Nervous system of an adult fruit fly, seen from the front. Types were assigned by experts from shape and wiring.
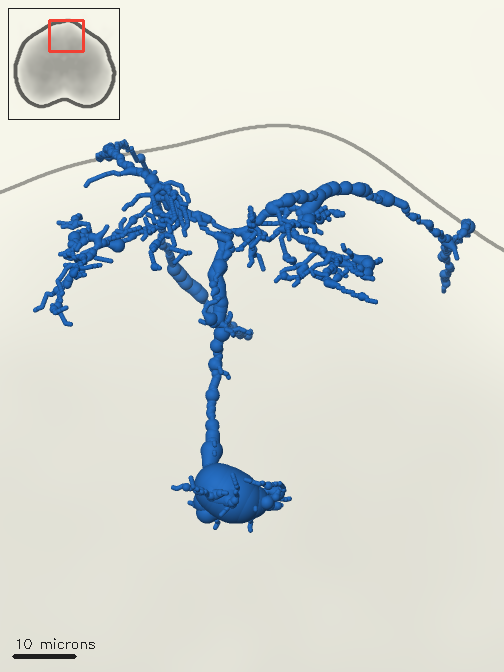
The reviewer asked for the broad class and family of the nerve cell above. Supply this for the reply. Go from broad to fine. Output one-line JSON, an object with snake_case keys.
{"broad_class": "efferent neuron of the nerve cord", "family": "hemilineage 00B"}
